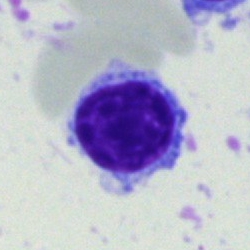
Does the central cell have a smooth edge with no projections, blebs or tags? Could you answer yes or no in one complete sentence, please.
No, the cell's outline is not smooth; it is ragged or frayed, or has projections, blebs or tags.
